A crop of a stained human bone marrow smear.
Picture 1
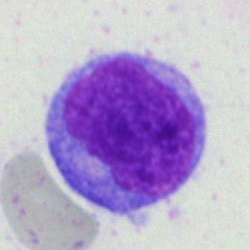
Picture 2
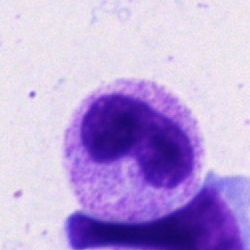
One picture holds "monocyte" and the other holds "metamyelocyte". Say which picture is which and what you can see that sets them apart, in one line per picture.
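Picture 1 – monocyte. No distinct granules are seen in the cytoplasm.
Picture 2 – metamyelocyte. Fine pink-purple granules fill the cytoplasm.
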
